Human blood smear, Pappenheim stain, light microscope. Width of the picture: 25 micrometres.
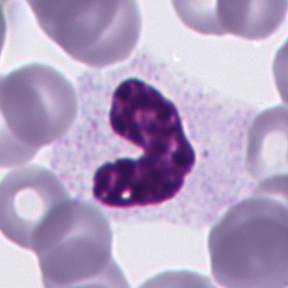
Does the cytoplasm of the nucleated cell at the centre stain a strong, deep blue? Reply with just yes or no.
No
